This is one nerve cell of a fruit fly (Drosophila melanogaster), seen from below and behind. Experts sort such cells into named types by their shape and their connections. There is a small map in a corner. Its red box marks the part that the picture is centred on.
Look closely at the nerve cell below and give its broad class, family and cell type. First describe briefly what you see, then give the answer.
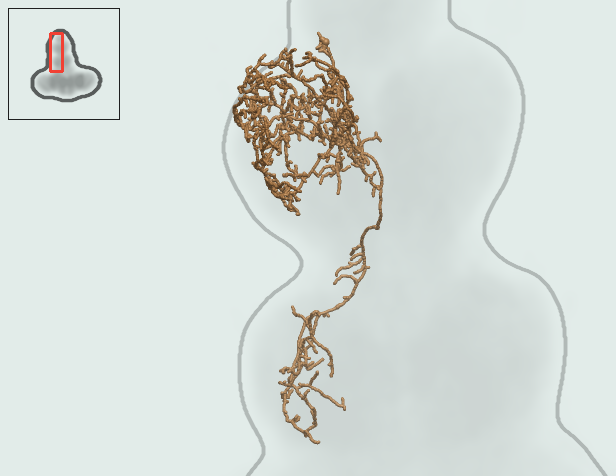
The cell body is at the top of the picture. The picture shows dozens of branch ends. It is a nerve-cord intrinsic neuron. Its family is hemilineage 12A. It is of cell type IN12A010.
